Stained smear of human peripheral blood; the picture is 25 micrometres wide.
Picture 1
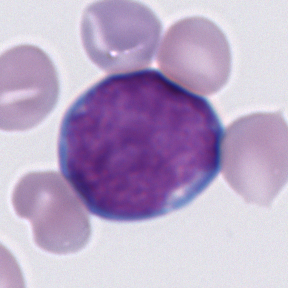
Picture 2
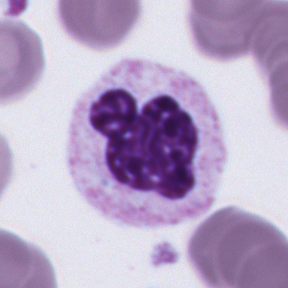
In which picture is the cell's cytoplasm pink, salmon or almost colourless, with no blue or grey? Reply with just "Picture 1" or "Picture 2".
Picture 2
